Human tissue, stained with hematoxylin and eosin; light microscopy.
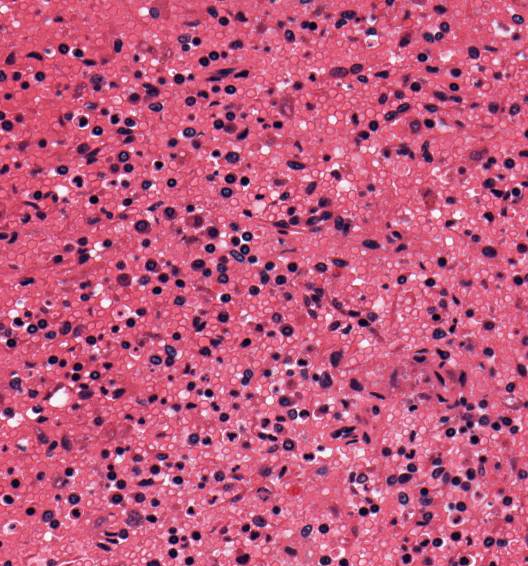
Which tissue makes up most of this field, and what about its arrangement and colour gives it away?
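This one's mostly red pulp of the spleen: small round nucleated cells sit singly all over the field, never gathering into organised units. Most of those round nuclei are small and evenly dark, and elongated spindle-shaped nuclei are scattered among them.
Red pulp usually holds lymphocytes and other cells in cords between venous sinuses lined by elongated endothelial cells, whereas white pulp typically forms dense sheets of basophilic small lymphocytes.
There's no epithelium, gland or fat here either.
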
